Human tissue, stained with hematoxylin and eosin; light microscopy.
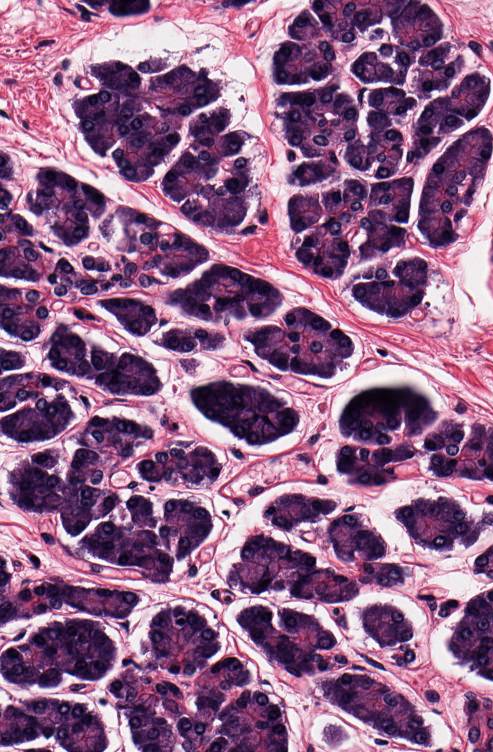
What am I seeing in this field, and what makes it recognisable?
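What I'm looking at is exocrine pancreas. The acini are dark, and I find no pale-staining acini or pale cell clusters among them.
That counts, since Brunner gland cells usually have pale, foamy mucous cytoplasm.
The acini have no conspicuous open lumens, and thin wisps of pink collagen lie between individual ones. No fat cells anywhere.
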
